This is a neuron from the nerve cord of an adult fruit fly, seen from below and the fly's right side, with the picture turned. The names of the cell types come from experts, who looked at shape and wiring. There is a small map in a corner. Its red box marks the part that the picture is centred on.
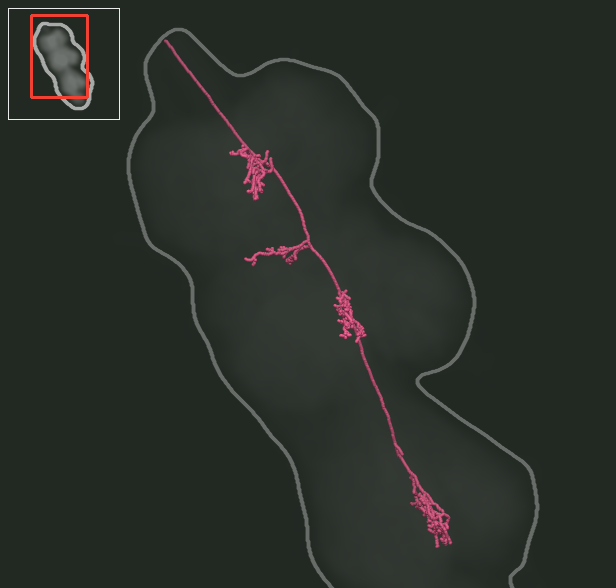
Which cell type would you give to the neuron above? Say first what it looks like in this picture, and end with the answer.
No cell body is drawn. As drawn here it is taller than it is wide. This is a descending neuron. Its cell type is DNpe029.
